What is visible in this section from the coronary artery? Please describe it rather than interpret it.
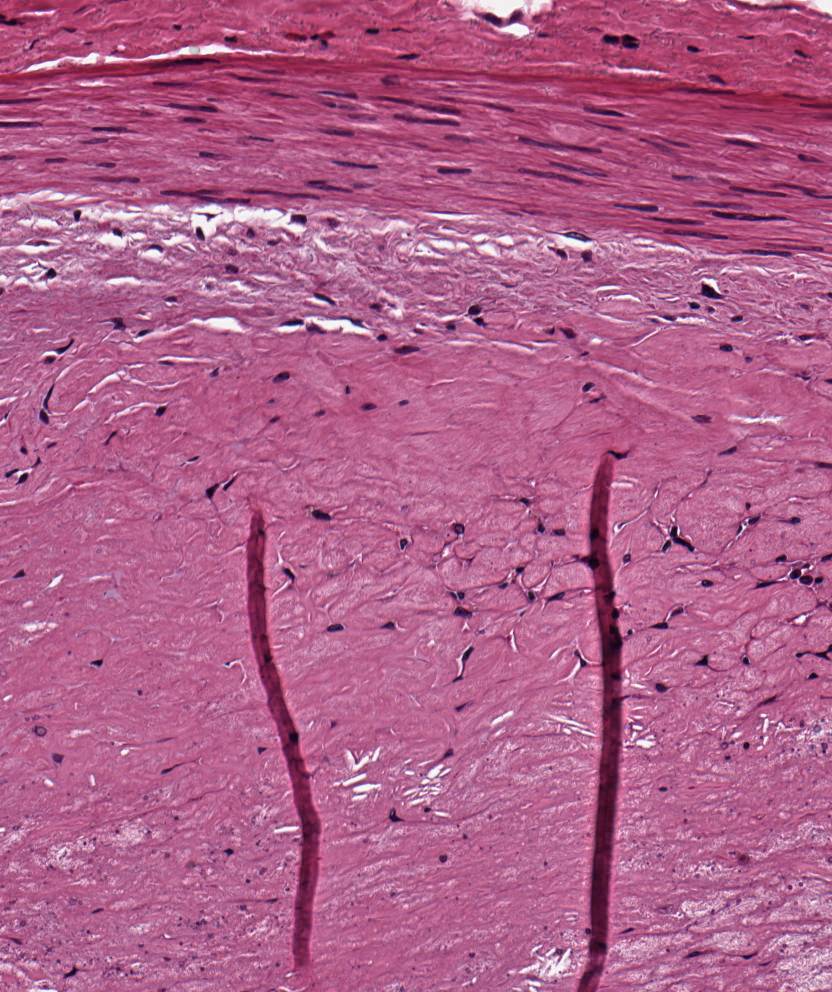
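Layered: dense darker pink top band; broad paler fibrillar zone filling lower two-thirds. Top band: fibres and elongated spindle-shaped nuclei run horizontally, parallel to upper edge. Narrow loose zone with many small white clefts separates them. Lower zone sparsely cellular, small dark nuclei widely scattered in pale pink matrix.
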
